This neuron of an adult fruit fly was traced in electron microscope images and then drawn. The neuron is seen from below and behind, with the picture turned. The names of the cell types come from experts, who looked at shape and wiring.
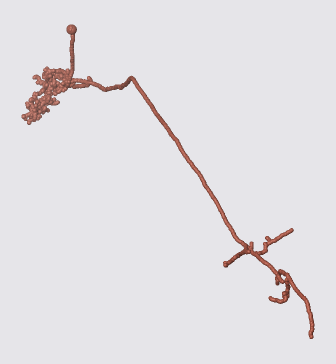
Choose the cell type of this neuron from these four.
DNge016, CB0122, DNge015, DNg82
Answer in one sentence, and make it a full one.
The neuron is a member of cell type DNg82.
